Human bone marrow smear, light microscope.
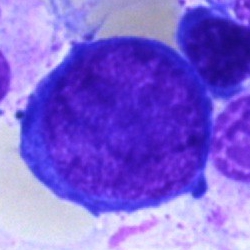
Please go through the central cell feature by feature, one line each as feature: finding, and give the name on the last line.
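Shape: roughly round outline
Chromatin: finely granular, evenly spread
Cytoplasm: no visible granules
Bleb: small, rounded, projecting from lower right edge
Name: proerythroblast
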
